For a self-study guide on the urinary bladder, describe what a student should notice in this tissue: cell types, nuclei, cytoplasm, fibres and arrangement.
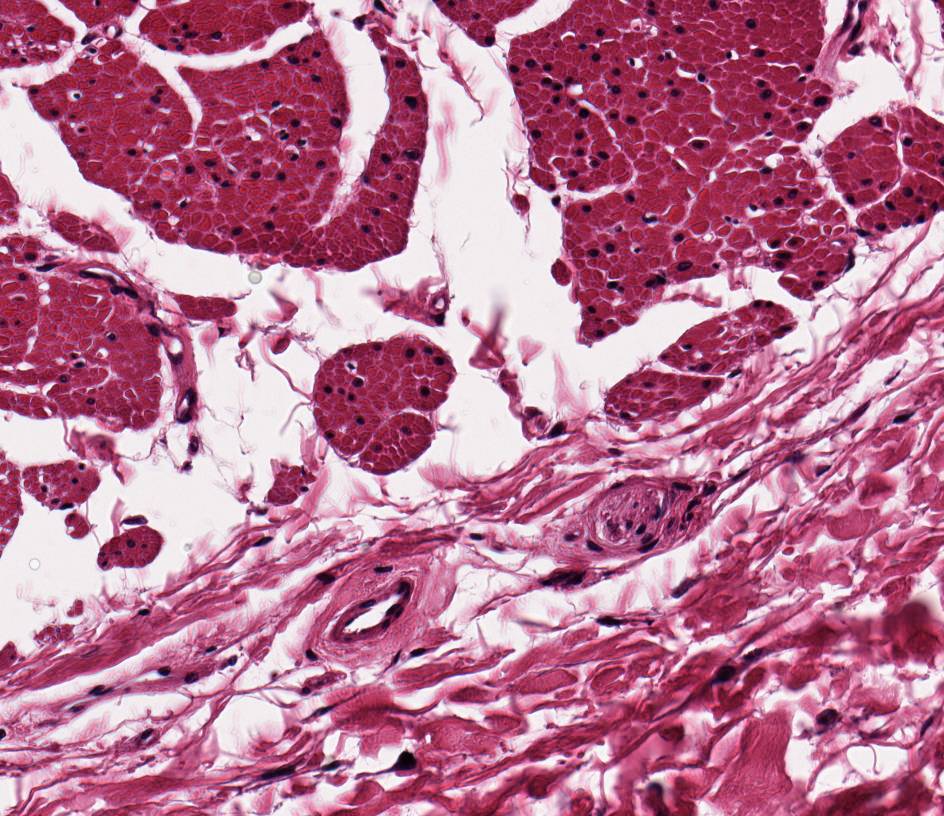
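The upper half of the field is occupied by muscle bundles, the lower part by fibrous connective tissue. Cut in cross section, the muscle fibres form closely packed polygonal profiles. Below, wavy pink collagen bundles run obliquely from lower left toward upper right, with elongated dark nuclei lying along them.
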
